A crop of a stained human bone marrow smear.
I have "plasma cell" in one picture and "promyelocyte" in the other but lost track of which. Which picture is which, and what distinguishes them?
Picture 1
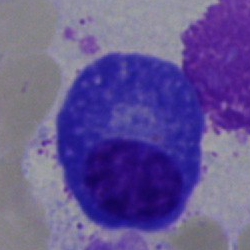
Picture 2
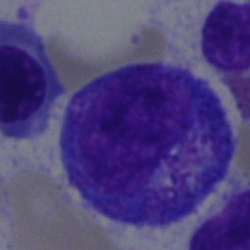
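The plasma cell appears in picture 1 and the promyelocyte in picture 2. Both cells have a smooth outline, rounded-oval in the plasma cell and round in the promyelocyte, whose surface shows no projections or blebs. In the plasma cell the chromatin is dark purple and condensed, whereas in the promyelocyte it looks finely granular rather than coarsely clumped.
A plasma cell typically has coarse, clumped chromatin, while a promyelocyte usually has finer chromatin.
The promyelocyte's nucleus is large and fills most of the cell, and a paler area lies beside it in the lower right part of the cell. The plasma cell's cytoplasm is abundant and deep blue, with no distinct purple granules.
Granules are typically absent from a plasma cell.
A densely granular purple cell touches the upper right edge of the plasma cell.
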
